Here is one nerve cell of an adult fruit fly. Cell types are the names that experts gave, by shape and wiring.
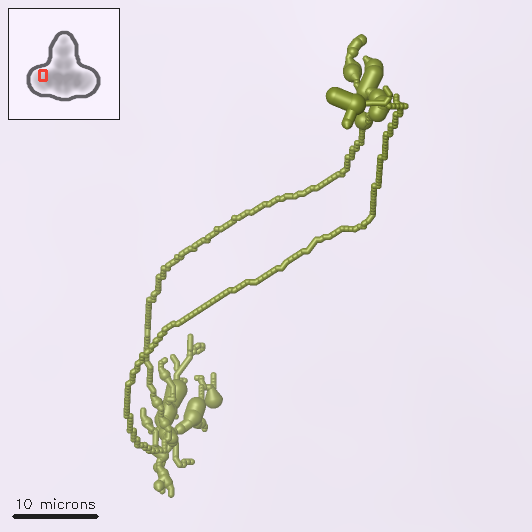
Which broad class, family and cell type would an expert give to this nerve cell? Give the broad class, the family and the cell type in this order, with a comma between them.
optic-lobe intrinsic neuron, T, T4d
